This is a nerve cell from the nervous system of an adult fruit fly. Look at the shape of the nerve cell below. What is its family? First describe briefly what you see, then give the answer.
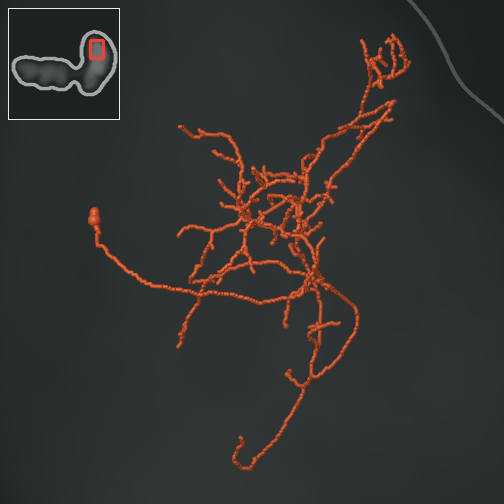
It lies in the brain. Its cell body lies on the left of the picture. The picture shows dozens of branch ends. It is a central-brain intrinsic neuron. Its family is hemilineage DL1_ventral.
